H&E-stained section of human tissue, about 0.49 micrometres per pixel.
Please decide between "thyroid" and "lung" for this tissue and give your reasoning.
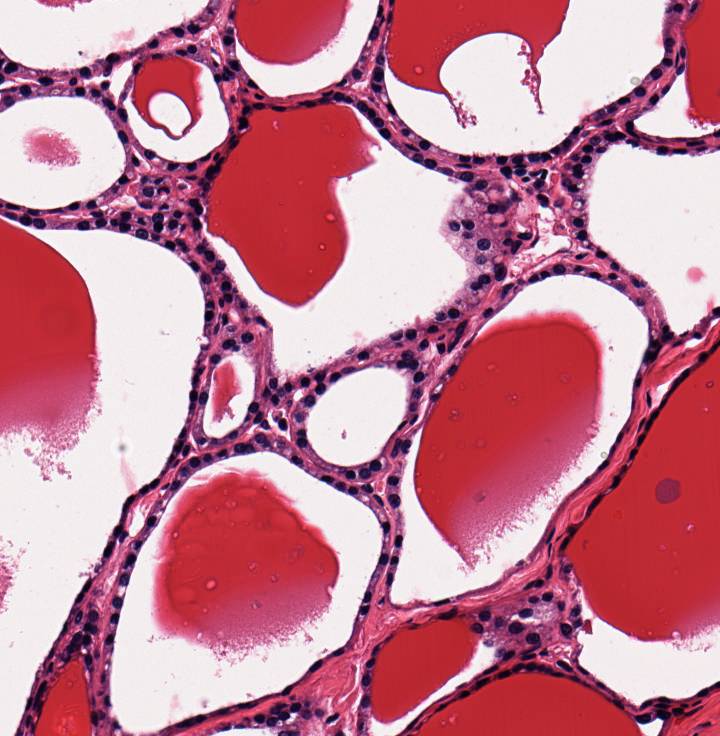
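This is thyroid, not lung. Most follicle lumens hold homogeneous deep red colloid.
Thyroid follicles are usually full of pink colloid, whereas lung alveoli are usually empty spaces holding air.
Each follicle is lined by a single layer of flattened to low cuboidal cells with small, round, dark nuclei. Between follicles lie only thin pink fibrous septa.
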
